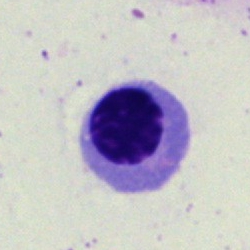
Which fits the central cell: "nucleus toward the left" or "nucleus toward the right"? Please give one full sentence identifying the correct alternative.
On the left side of this cell lies the nucleus.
